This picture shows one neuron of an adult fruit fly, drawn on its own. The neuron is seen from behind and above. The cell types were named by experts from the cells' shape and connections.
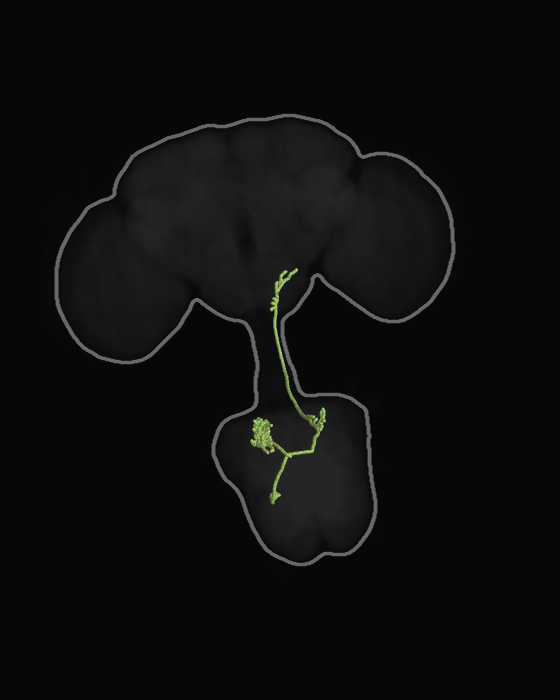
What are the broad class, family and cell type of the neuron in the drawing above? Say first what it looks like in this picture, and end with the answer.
In this view it is more than twice as tall as it is wide. This is an ascending neuron. Its family is hemilineage 07B. The cell type is AN07B041.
